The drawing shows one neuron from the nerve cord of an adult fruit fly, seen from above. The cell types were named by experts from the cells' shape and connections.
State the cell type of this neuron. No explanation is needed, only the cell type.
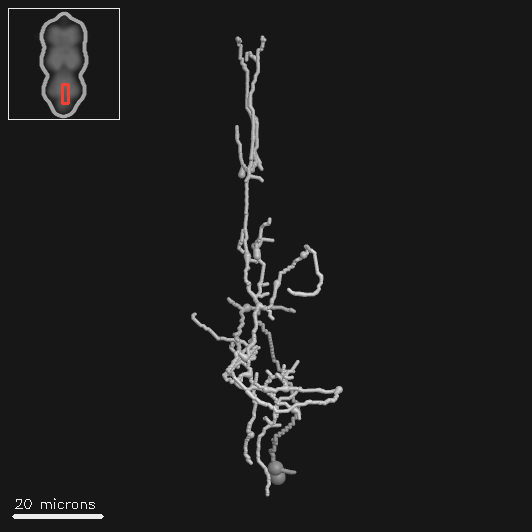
IN02A064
